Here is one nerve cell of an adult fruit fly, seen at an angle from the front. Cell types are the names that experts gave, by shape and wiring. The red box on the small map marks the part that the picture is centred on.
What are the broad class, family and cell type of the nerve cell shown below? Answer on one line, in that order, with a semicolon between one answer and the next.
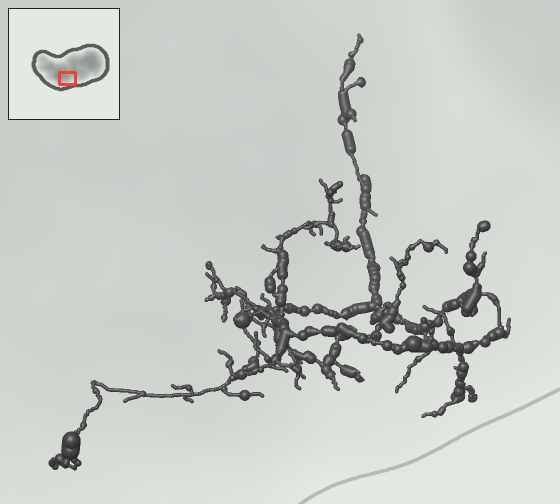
nerve-cord intrinsic neuron; hemilineage 14A; IN14A026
